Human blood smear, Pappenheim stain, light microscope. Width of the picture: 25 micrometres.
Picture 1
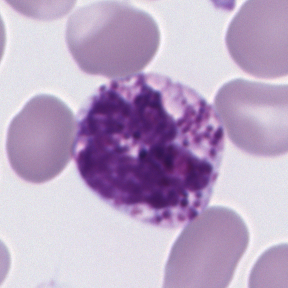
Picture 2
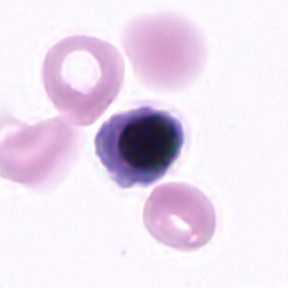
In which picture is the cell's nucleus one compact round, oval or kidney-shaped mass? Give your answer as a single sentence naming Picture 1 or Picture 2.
The cell shown in Picture 2 has a single undivided, compact round, oval or kidney-shaped nucleus.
